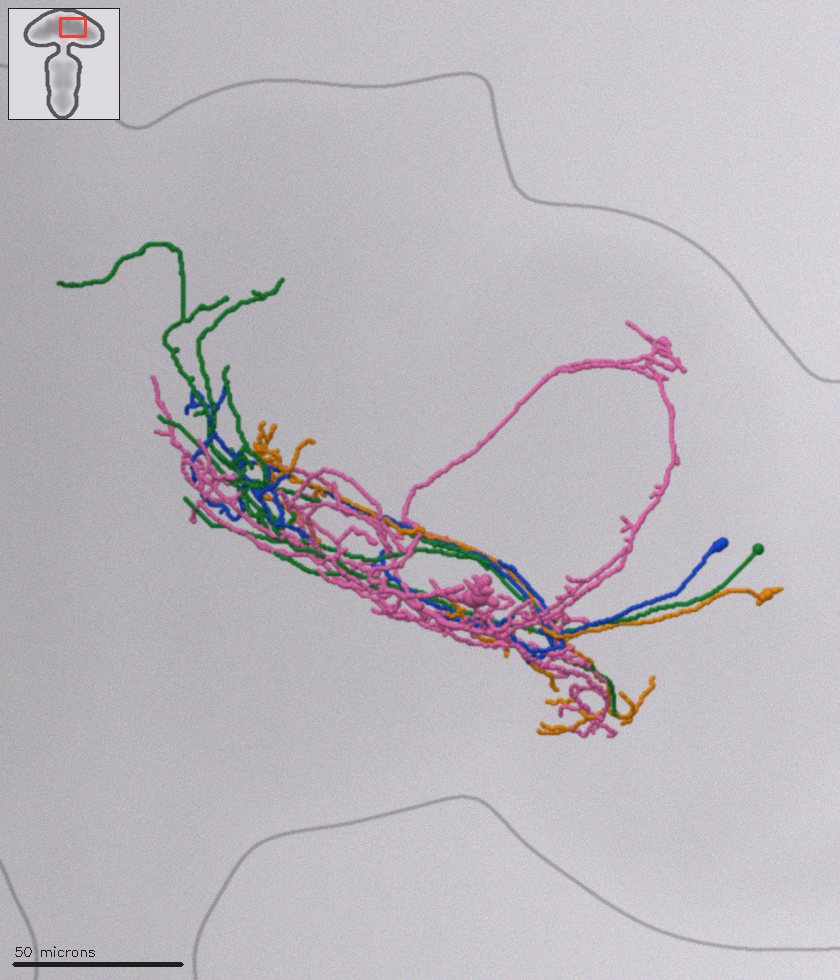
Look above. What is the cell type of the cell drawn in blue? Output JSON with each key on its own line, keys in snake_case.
{
 "cell_type": "SMP227"
}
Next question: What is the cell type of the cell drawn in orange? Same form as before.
{
 "cell_type": "CB1011"
}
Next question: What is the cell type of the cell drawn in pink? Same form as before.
{
 "cell_type": "DN1pB"
}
